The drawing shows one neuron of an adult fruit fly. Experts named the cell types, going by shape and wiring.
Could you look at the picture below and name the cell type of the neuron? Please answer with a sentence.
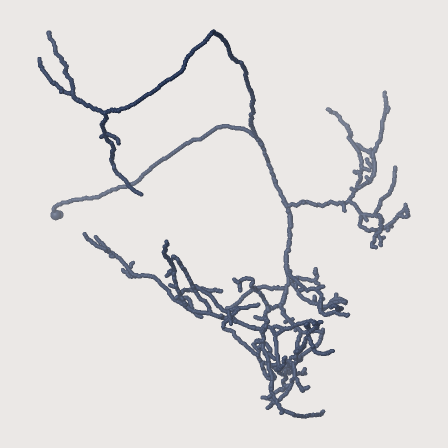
The cell type is WED128.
